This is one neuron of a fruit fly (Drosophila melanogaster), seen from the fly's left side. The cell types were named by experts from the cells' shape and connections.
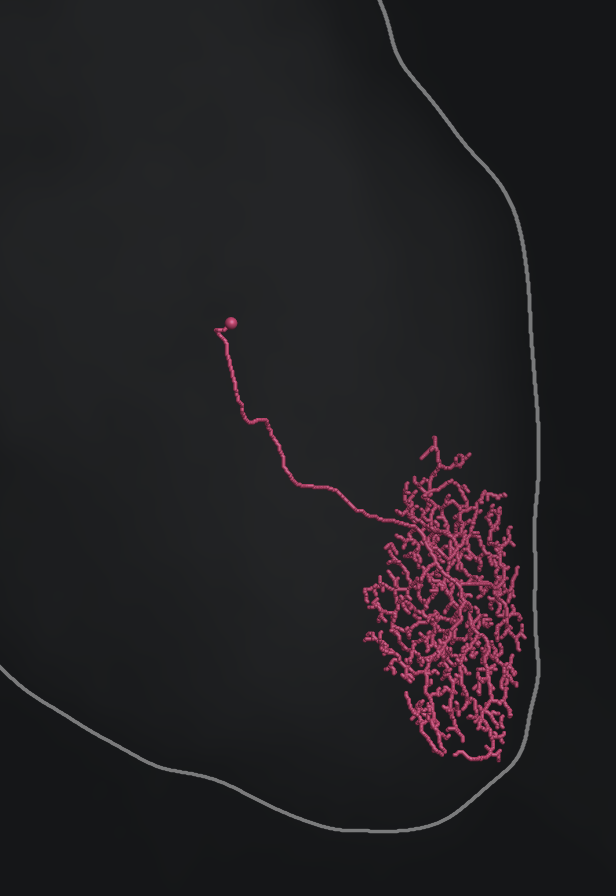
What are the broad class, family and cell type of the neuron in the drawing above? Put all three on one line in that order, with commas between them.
optic-lobe intrinsic neuron, Pm, Pm6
